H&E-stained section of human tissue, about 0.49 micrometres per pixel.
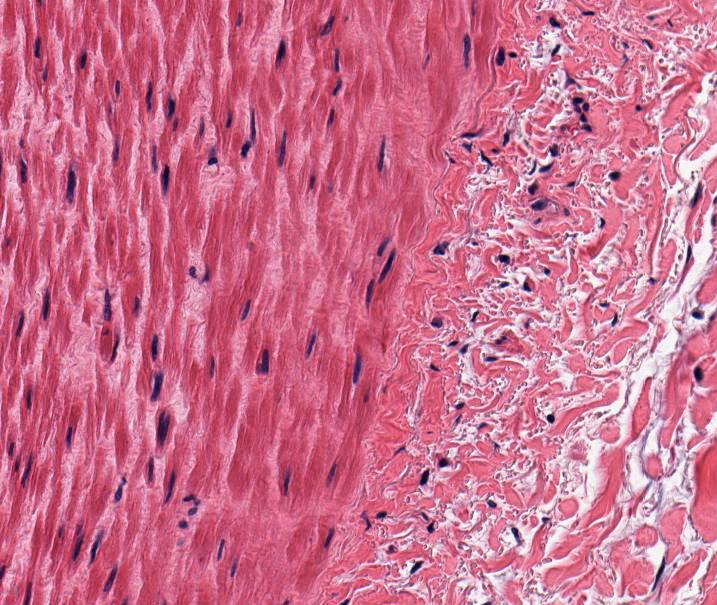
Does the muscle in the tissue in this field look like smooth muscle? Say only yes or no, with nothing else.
Yes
